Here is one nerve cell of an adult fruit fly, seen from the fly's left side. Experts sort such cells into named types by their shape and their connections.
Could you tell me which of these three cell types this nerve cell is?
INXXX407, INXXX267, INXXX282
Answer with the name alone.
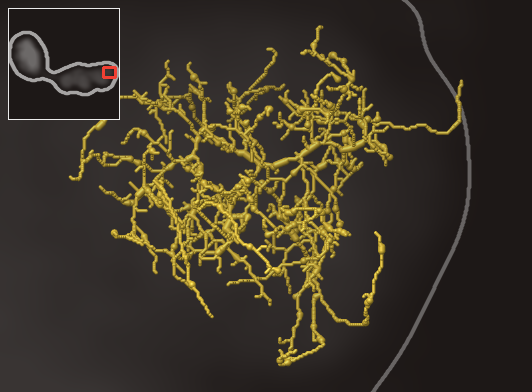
INXXX267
